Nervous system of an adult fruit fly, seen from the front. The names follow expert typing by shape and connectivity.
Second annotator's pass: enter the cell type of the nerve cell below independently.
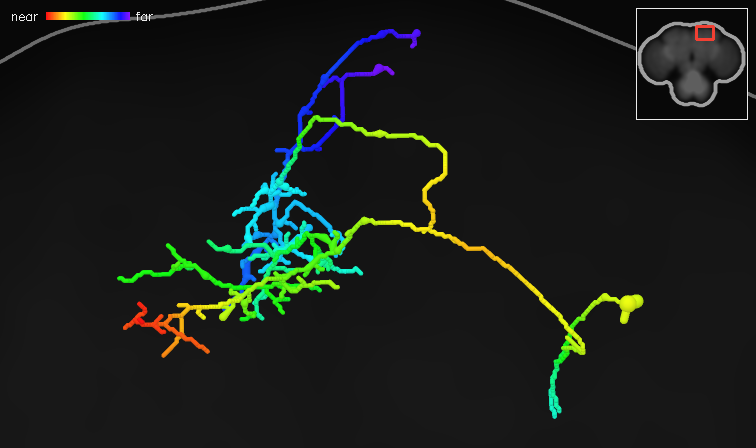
CB4198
